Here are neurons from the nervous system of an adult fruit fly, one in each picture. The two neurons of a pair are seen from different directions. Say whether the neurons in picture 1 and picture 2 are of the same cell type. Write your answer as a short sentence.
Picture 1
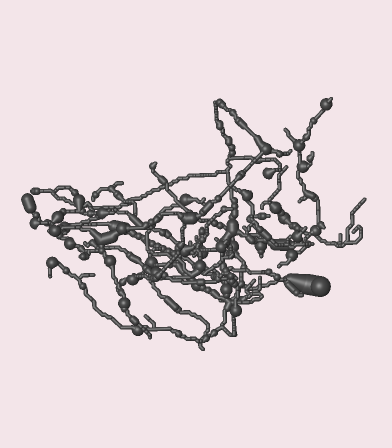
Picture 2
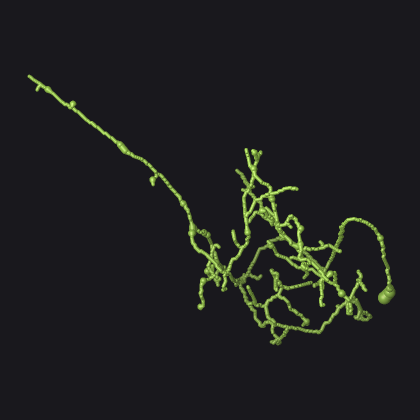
They are of the same cell type.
